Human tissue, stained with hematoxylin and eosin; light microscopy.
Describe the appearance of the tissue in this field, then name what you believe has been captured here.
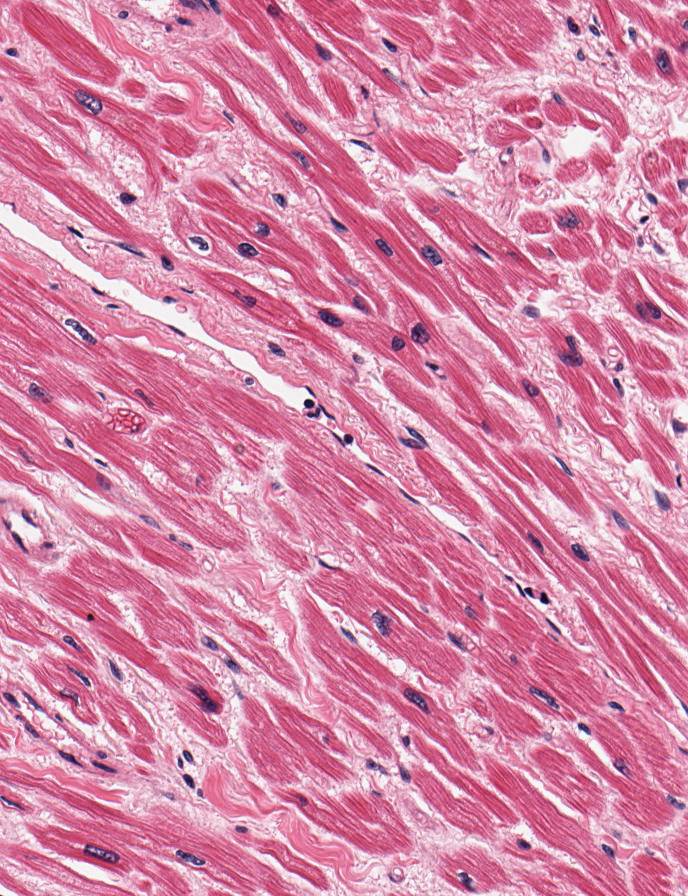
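Muscle fibres branch and join neighbouring fibres, with deep pink cytoplasm showing fine lengthwise striations. In the upper right corner the fibres are cut across as rounded profiles. The tissue is atrial appendage of the heart.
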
